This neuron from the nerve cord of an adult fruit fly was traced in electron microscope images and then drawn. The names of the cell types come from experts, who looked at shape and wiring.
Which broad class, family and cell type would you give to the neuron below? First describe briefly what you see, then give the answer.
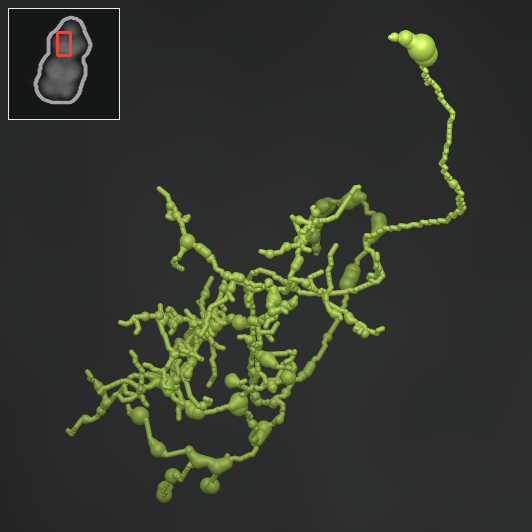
The picture shows dozens of branch ends. As drawn here it is about as wide as it is tall. It is a nerve-cord intrinsic neuron. Its family is hemilineage 01B. It is of cell type IN01B068.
